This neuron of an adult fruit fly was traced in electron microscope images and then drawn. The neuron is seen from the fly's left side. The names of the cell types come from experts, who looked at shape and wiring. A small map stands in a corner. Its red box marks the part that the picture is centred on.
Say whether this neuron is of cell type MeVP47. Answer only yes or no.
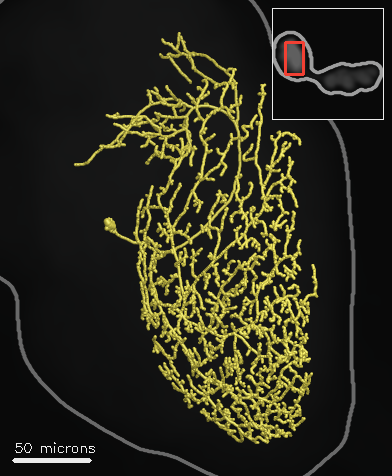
yes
